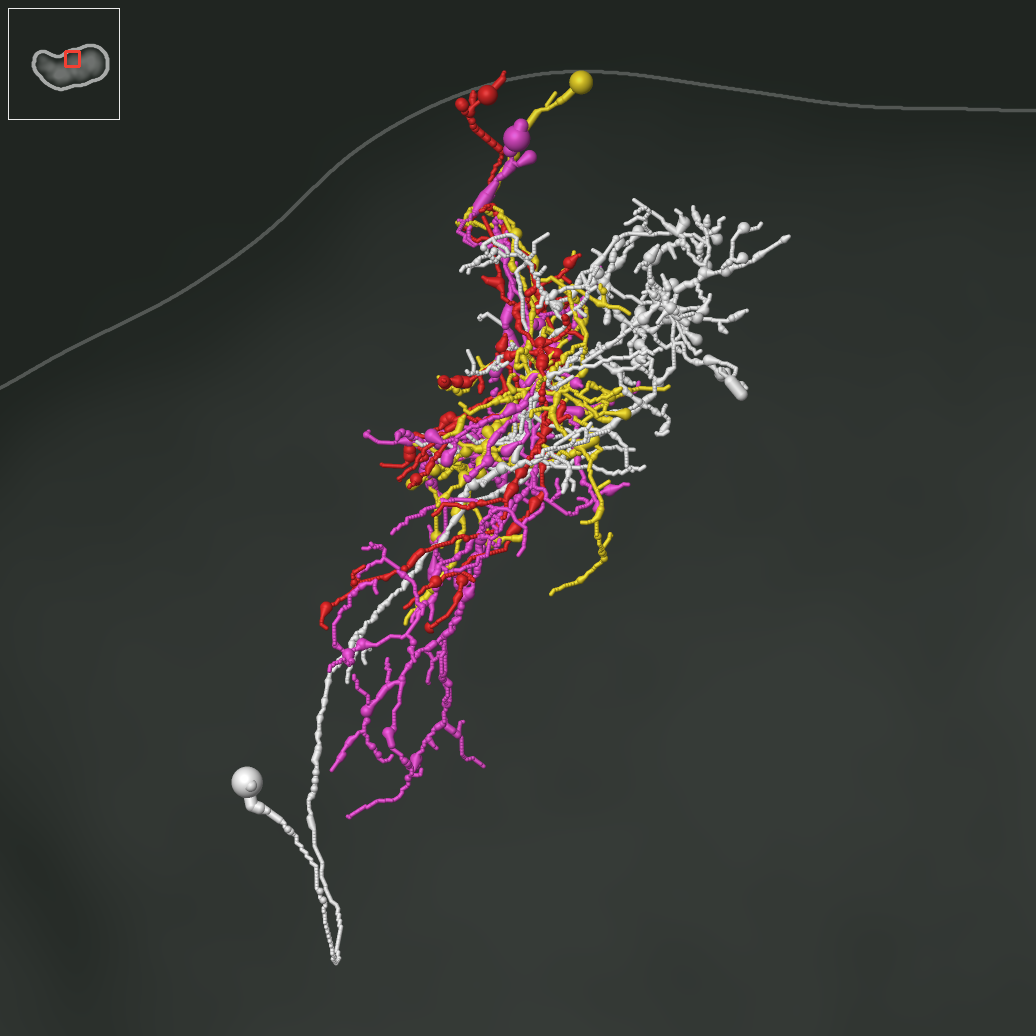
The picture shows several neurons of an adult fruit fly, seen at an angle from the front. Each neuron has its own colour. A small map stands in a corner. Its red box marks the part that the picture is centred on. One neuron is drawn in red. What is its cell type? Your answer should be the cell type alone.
SLP291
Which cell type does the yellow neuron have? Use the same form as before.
SLP289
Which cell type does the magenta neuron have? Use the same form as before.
SLP288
